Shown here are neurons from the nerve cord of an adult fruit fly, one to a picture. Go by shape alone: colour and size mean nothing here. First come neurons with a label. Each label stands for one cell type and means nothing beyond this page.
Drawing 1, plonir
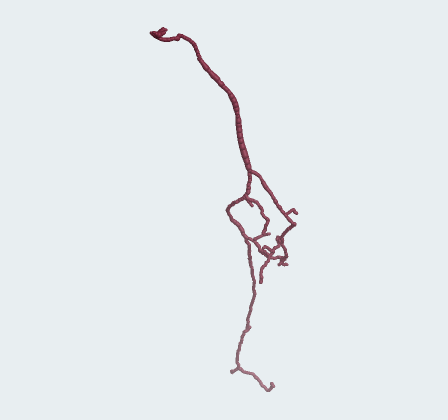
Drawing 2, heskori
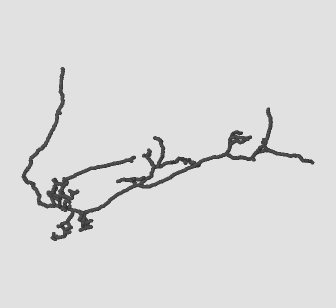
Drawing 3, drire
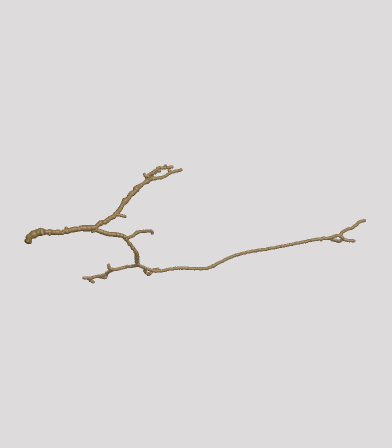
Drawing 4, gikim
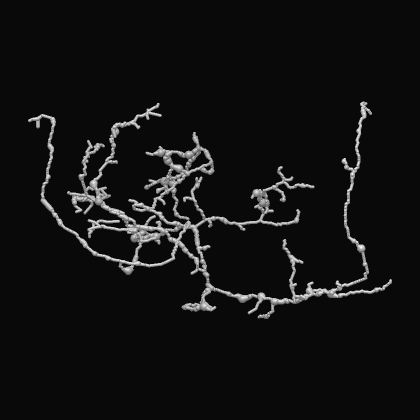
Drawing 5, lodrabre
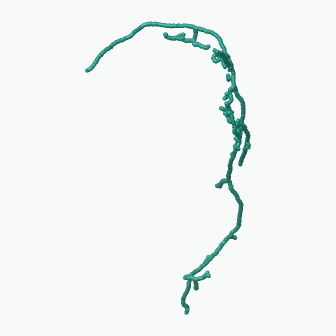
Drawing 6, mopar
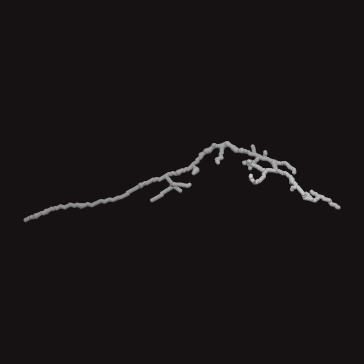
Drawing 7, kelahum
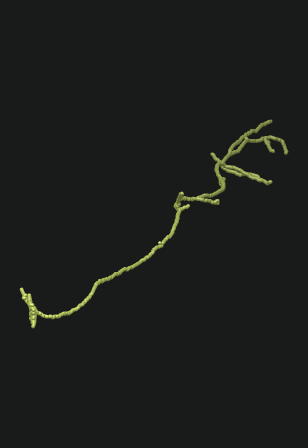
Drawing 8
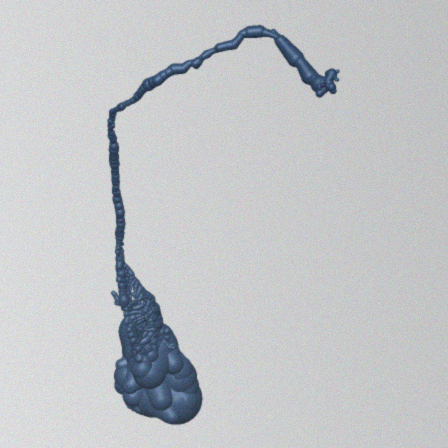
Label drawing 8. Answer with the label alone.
mopar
